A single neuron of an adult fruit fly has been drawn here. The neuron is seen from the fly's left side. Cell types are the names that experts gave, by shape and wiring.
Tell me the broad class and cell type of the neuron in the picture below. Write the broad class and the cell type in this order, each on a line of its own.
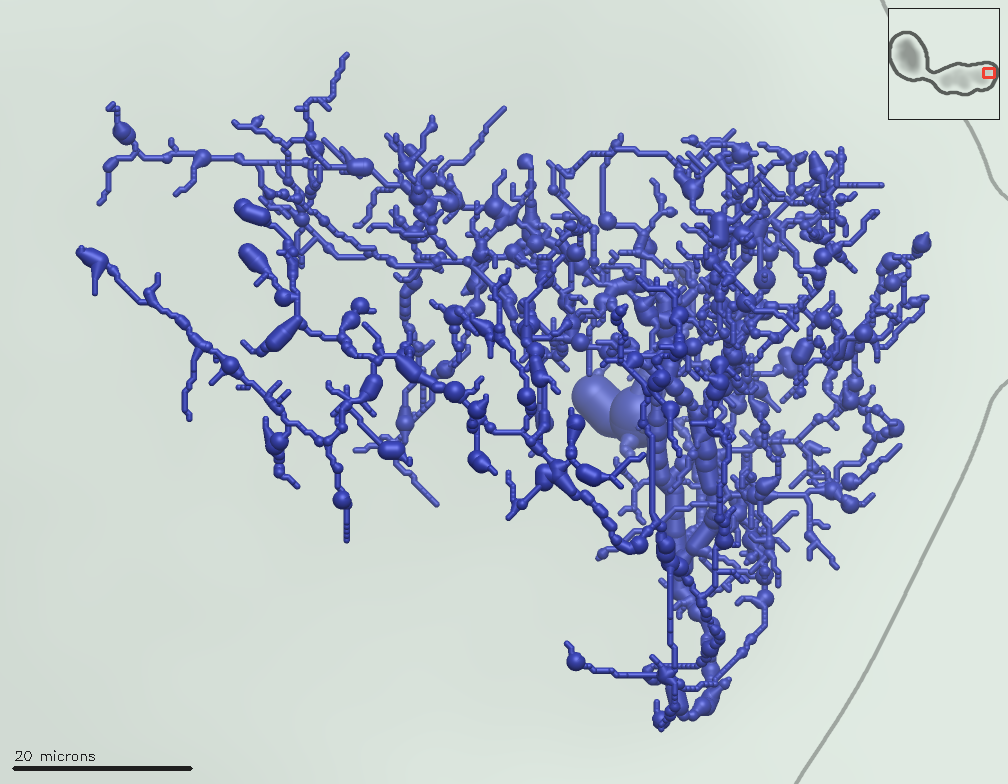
nerve-cord intrinsic neuron
INXXX223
